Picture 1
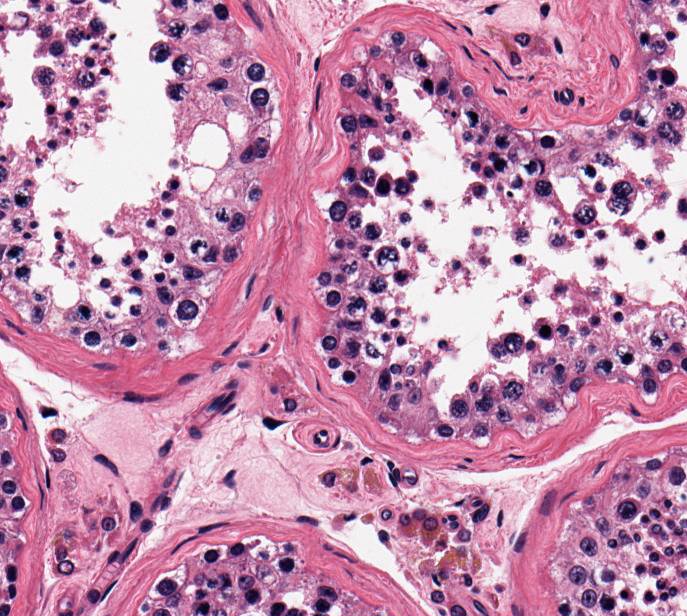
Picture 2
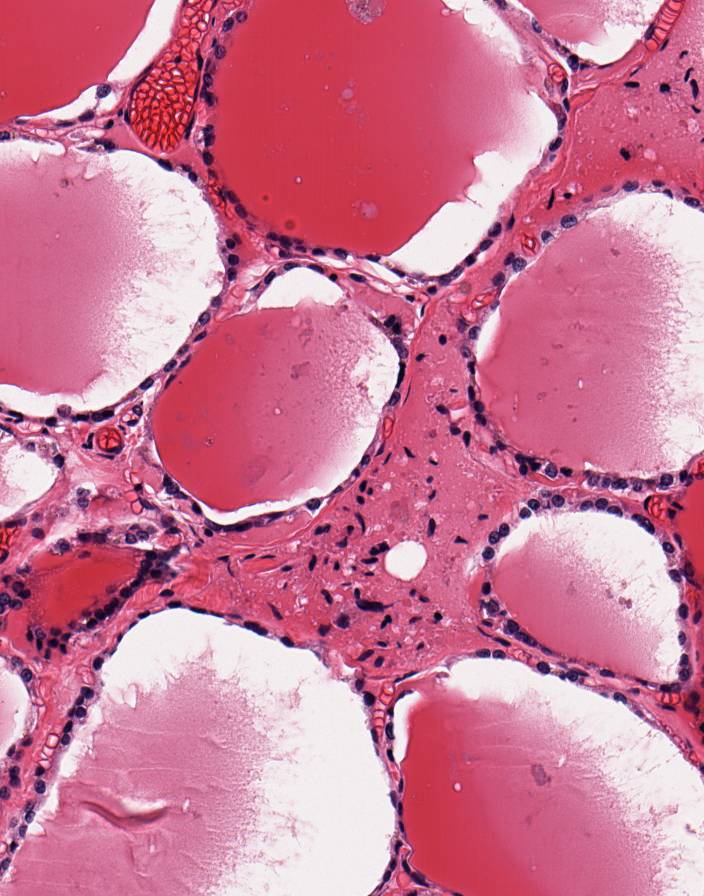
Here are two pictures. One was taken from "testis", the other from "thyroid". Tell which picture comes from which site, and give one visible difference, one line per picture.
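Picture 1 shows tissue from the testis. The tubules are lined by several layers of cells with round, dark nuclei rather than by a single layer.
Picture 2 shows tissue from the thyroid. Each follicle is lined by a single layer of flattened to low cuboidal epithelial cells.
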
